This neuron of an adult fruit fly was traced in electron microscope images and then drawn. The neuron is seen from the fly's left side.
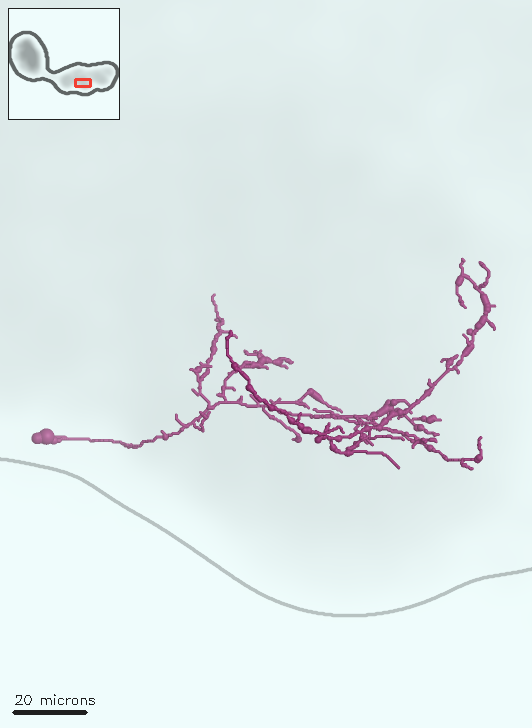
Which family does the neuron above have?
hemilineage 14A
